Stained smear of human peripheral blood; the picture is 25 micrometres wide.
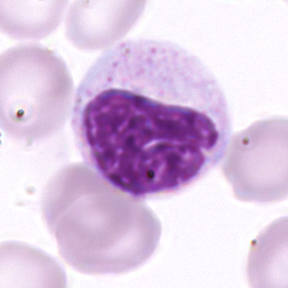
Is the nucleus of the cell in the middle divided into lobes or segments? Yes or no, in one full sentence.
No, its nucleus is not lobed but a single compact round, oval or kidney-shaped mass.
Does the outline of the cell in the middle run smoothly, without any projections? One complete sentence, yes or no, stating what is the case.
Yes, in outline this cell is smooth rather than rough.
